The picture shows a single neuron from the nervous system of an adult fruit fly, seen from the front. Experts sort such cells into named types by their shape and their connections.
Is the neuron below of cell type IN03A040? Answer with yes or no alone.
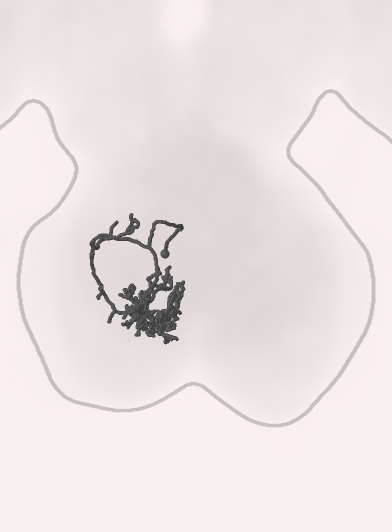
yes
